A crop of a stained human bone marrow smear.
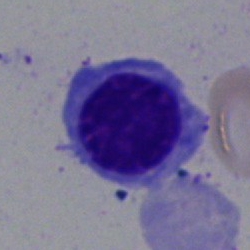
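Erythroblast at the centre of the stained marrow smear, with chromatin staining deep purple and no granules to be seen in its cytoplasm. Its outline is irregular, carrying small tag-like projections. Over at the right edge of the picture sits a red cell.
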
